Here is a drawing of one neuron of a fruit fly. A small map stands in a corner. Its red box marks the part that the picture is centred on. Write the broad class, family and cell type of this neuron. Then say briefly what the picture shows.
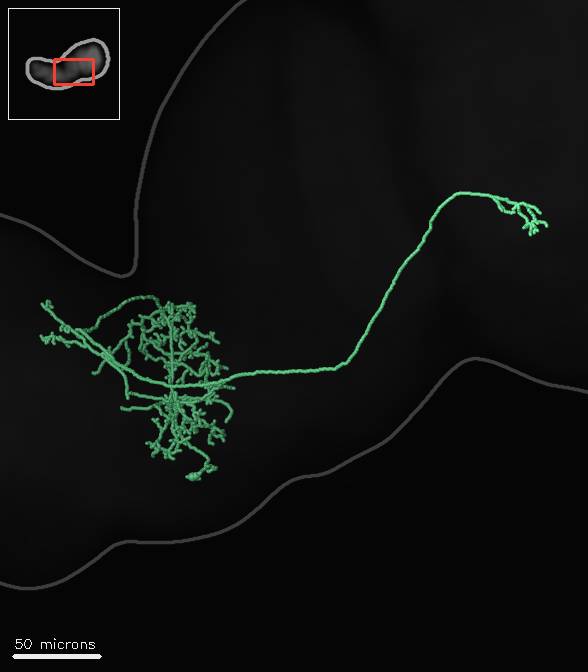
This is an ascending neuron. The family is hemilineage 14B. Its cell type is AN14B012. From left to right in the picture it spans about 300 microns. The picture shows dozens of branch ends.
